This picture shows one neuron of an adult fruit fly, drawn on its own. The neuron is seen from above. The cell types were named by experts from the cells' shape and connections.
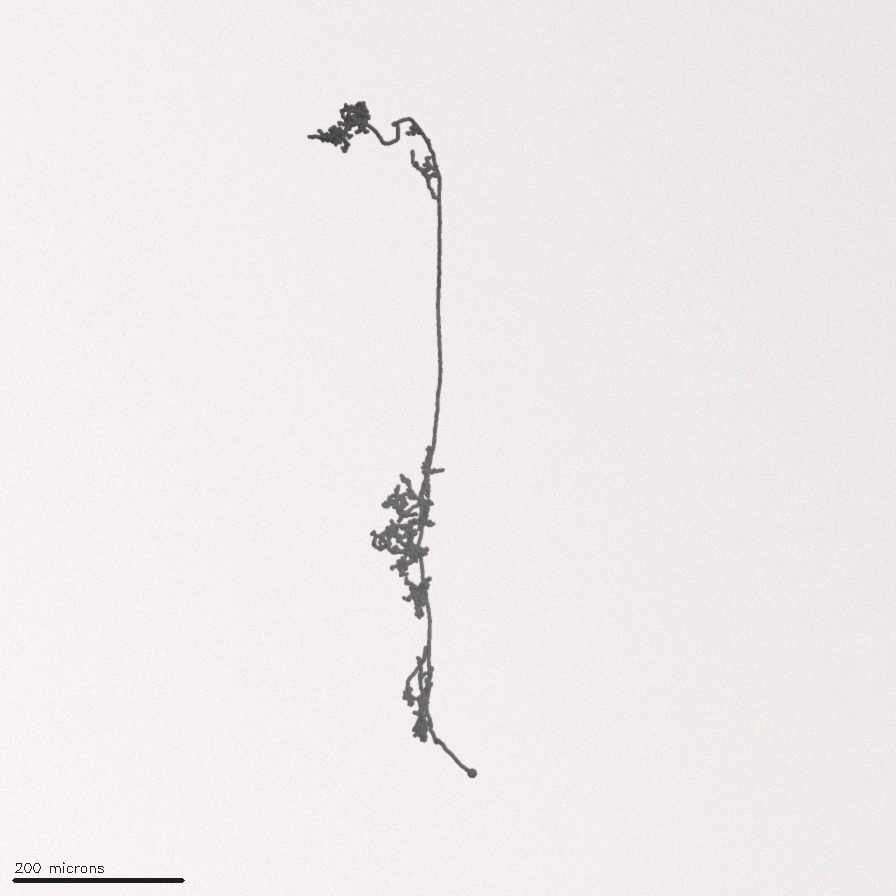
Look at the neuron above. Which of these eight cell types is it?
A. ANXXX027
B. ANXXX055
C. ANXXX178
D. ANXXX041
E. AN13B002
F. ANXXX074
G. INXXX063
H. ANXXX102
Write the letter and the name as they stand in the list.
H. ANXXX102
